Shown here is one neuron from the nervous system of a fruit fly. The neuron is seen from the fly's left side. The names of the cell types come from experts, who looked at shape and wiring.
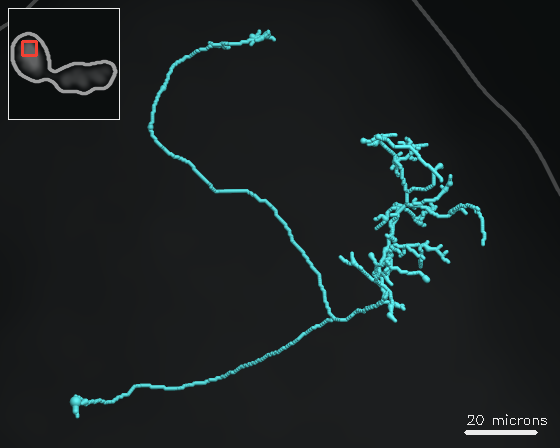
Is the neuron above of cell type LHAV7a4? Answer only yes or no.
no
